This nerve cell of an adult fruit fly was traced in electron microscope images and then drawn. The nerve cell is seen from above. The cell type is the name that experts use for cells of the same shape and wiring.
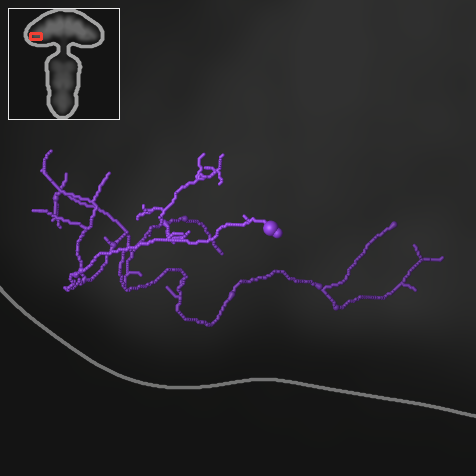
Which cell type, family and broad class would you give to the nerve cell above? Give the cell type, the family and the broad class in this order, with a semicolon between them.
Cm10; Cm; optic-lobe intrinsic neuron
